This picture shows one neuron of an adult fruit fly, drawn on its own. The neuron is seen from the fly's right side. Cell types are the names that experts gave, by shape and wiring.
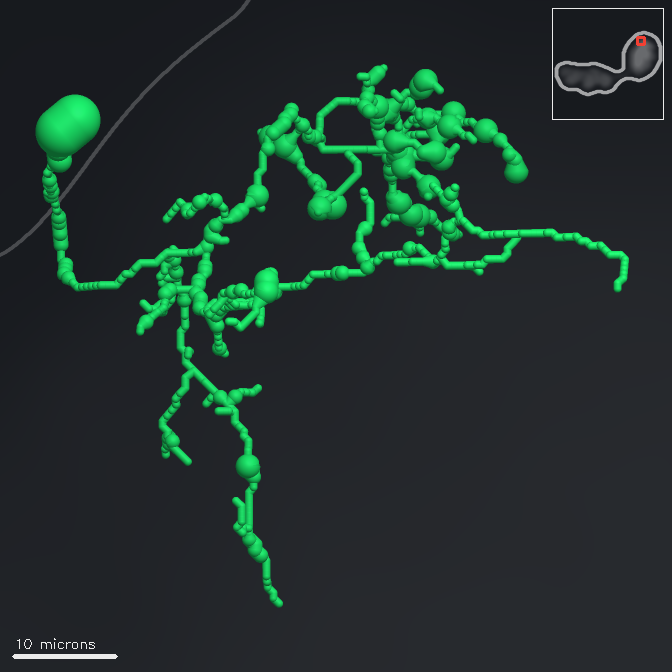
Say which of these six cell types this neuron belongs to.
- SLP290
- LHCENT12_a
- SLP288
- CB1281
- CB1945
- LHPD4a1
CB1281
